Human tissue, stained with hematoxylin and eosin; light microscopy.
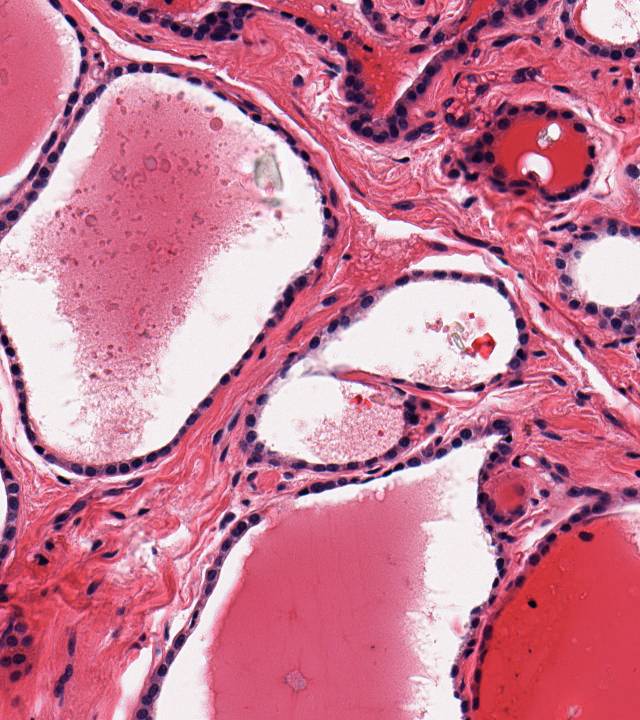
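Thyroid, H&E: closed, rounded follicles of very unequal size, largest at left and bottom, smaller at upper right. A single layer of flattened to low cuboidal cells lines each, with small, round, dark nuclei evenly spaced. Linings are smooth, without papillary folds.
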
